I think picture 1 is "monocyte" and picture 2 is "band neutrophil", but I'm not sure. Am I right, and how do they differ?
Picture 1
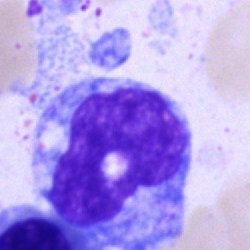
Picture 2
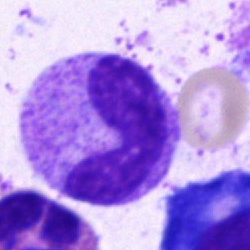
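Picture 1: monocyte. Picture 2: band neutrophil. Nucleus, picture 1: small round clear spot near its centre. Nucleus, picture 2: deeply indented into a curved C shape, lying against the right side of the cell, hollow facing left. Cytoplasm, picture 1: moderate rim of pale blue around the nucleus, with a pale, nearly unstained area to the left of it. Cytoplasm, picture 2: fine purple granules scattered throughout. Chromatin, picture 2: condensed, dark purple.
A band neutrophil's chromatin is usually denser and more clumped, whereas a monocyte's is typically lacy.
Picture 1 slightly blurred, edges soft.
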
